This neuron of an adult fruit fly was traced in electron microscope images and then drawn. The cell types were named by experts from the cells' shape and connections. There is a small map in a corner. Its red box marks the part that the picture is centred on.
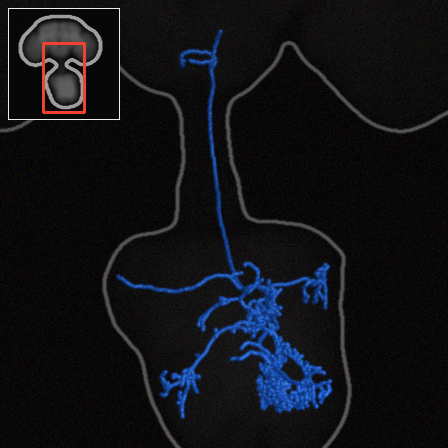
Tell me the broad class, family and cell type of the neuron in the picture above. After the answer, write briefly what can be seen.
Its broad class is ascending neuron. The family is hemilineage 04A. It is of cell type AN04A001. The picture shows dozens of branch ends. As drawn here it is taller than it is wide.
